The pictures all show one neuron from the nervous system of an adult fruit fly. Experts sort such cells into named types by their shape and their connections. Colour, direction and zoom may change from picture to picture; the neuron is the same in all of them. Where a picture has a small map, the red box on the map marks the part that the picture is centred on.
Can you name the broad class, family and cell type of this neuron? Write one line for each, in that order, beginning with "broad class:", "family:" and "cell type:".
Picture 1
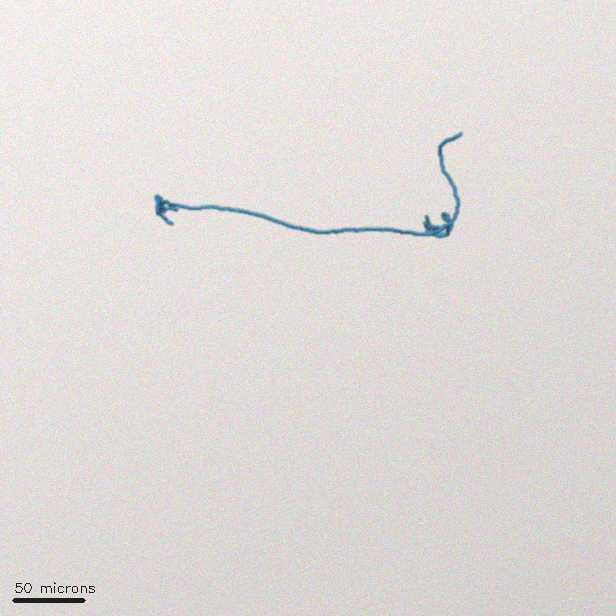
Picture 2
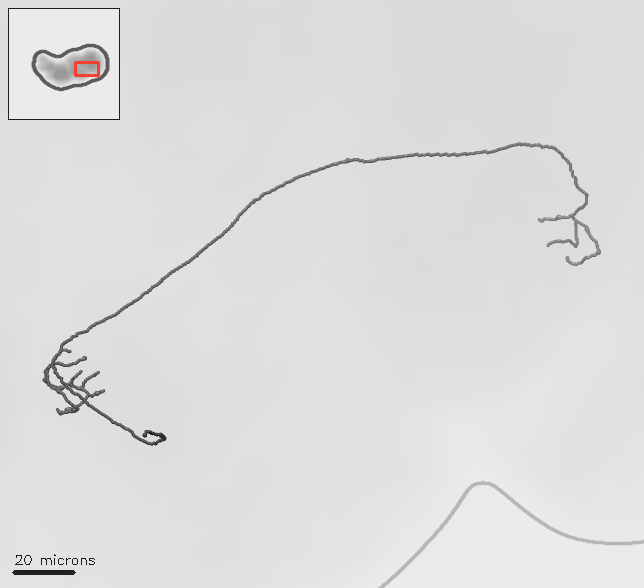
broad class: sensory neuron entering the brain
family: class olfactory
cell type: ORN_VL2p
